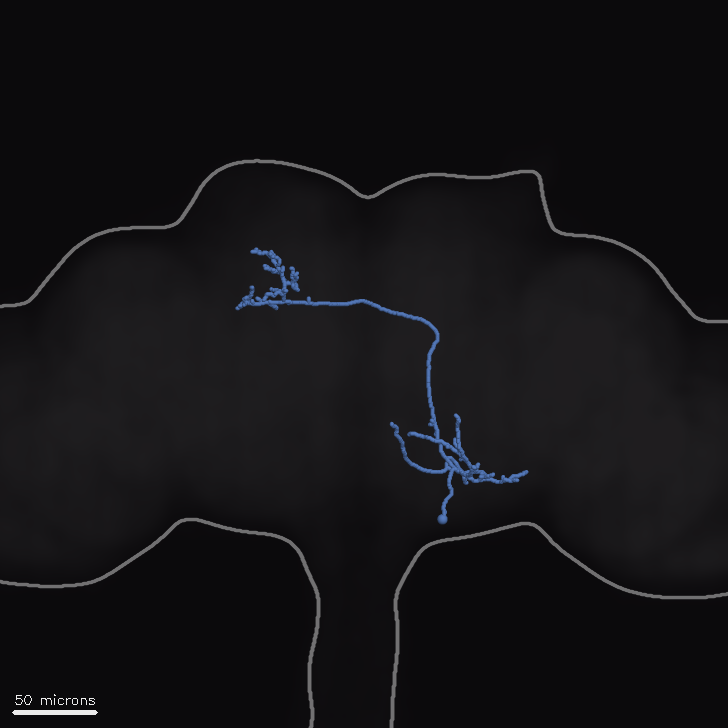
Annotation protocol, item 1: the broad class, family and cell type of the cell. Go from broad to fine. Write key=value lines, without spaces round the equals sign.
broad_class=central-brain intrinsic neuron
family=hemilineage DM5_central
cell_type=CB3010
